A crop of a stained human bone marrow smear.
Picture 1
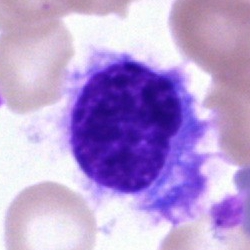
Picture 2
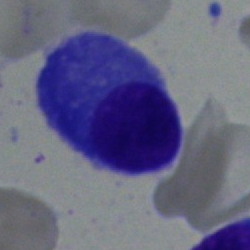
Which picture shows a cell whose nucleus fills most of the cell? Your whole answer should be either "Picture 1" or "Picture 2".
Picture 1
